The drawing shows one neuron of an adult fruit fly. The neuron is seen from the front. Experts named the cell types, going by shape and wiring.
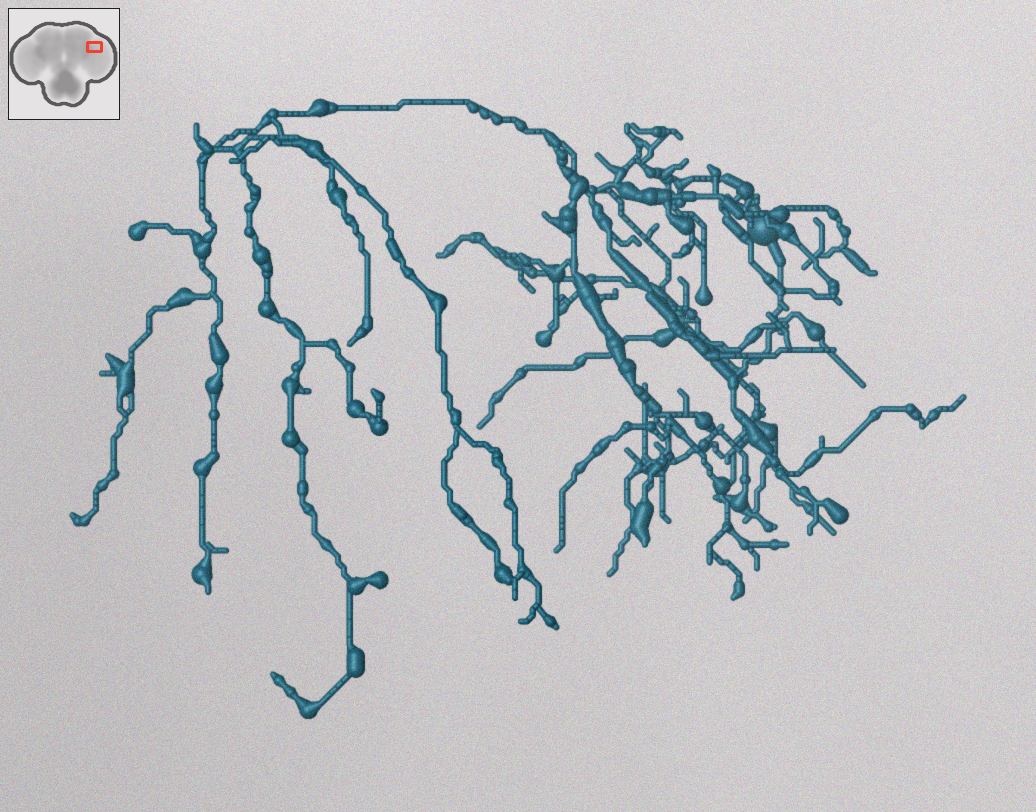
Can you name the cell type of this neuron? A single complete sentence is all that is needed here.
The cell type of the neuron here is Tlp11.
